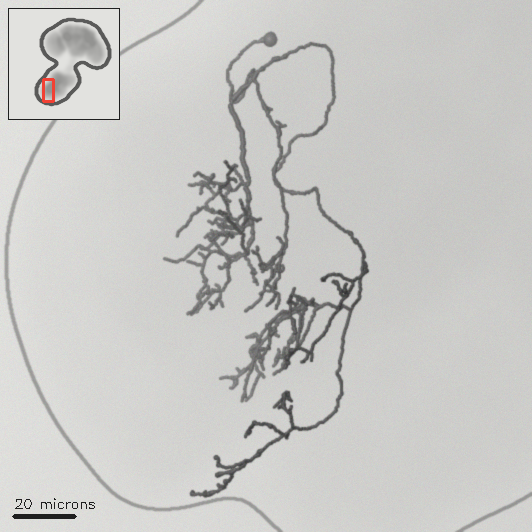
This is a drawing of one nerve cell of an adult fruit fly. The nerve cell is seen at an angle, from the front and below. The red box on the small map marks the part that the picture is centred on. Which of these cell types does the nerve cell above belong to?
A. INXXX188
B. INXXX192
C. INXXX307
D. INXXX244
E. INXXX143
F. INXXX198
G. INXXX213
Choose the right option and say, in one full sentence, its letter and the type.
Within the options, G, INXXX213, is the nerve cell's cell type.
